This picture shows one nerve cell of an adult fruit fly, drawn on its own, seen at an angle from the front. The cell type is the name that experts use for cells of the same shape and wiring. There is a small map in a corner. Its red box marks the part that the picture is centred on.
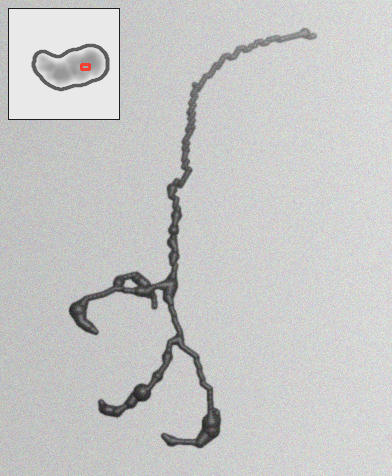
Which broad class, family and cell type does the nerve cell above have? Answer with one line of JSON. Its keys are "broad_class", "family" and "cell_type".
{"broad_class": "sensory neuron entering the brain", "family": "class olfactory", "cell_type": "ORN_DA2"}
